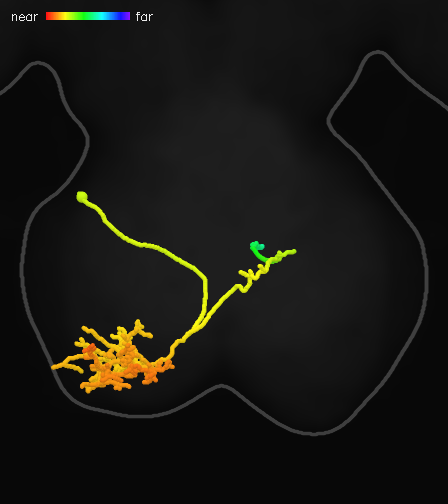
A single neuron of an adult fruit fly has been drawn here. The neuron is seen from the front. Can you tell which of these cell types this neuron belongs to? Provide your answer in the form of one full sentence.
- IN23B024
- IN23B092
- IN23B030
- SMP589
The type of this neuron is the cell type IN23B030.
